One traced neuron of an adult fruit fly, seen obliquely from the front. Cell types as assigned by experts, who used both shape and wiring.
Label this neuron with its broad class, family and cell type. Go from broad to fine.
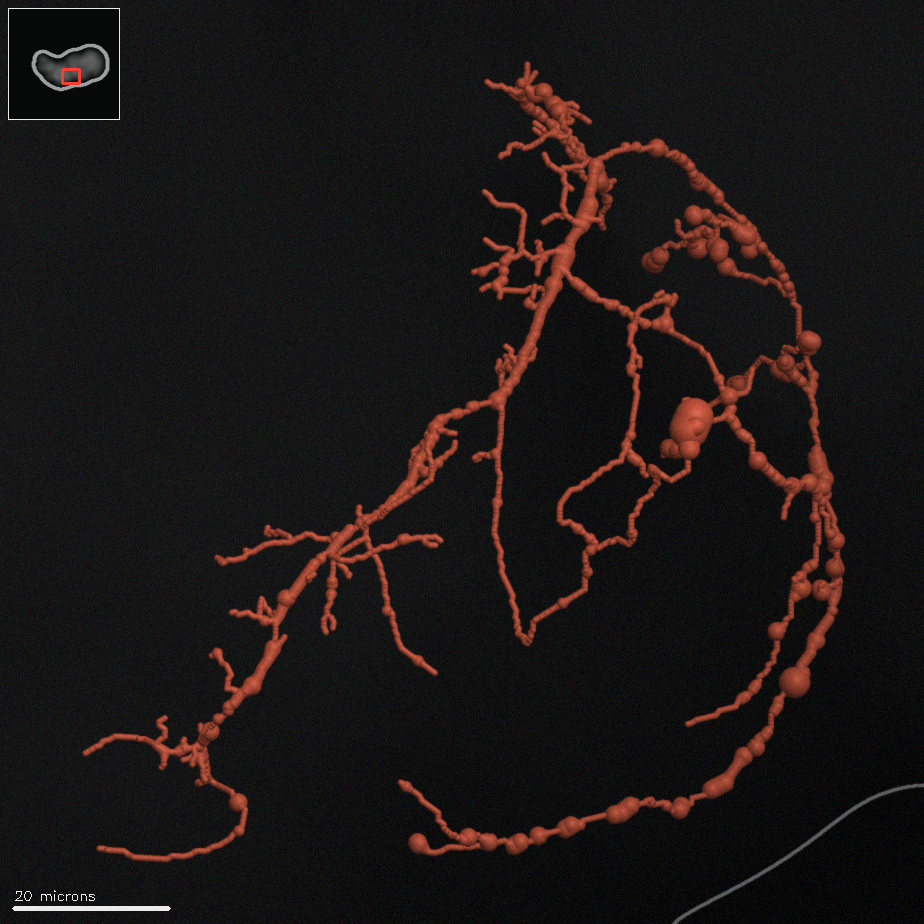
nerve-cord intrinsic neuron; hemilineage 08A; IN08A036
